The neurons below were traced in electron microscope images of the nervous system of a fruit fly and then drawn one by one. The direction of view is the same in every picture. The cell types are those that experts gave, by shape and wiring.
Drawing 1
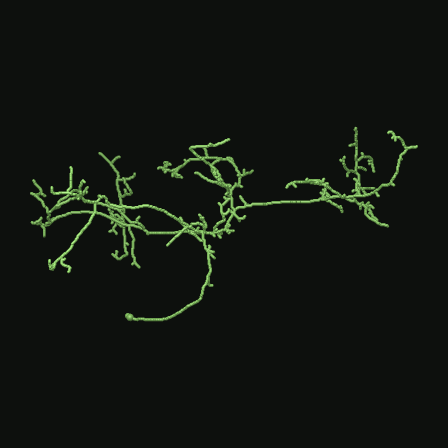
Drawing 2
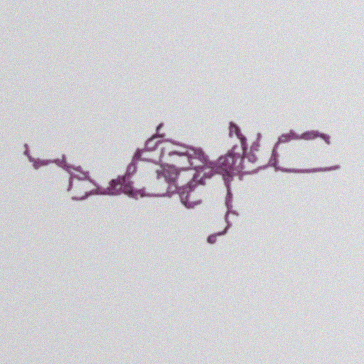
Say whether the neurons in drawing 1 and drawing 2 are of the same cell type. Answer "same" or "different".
same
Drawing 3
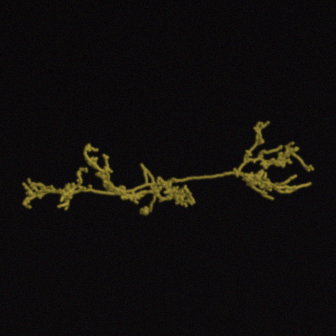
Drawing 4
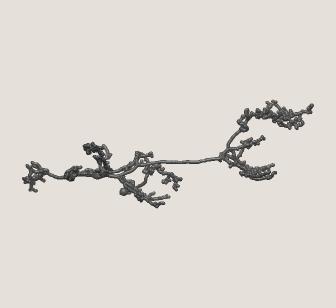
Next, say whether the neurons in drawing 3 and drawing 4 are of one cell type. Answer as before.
different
